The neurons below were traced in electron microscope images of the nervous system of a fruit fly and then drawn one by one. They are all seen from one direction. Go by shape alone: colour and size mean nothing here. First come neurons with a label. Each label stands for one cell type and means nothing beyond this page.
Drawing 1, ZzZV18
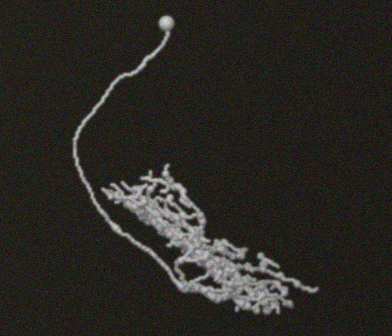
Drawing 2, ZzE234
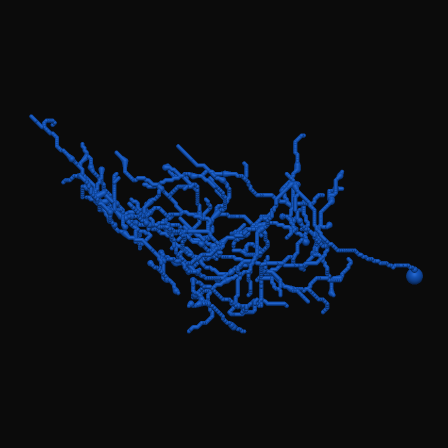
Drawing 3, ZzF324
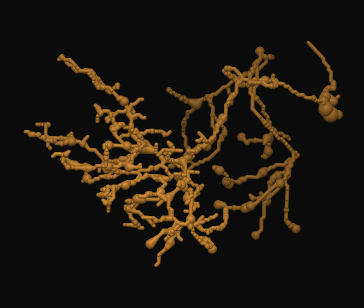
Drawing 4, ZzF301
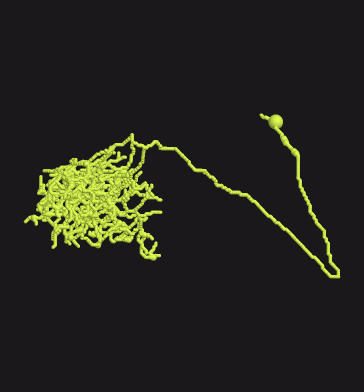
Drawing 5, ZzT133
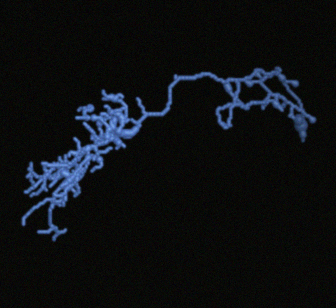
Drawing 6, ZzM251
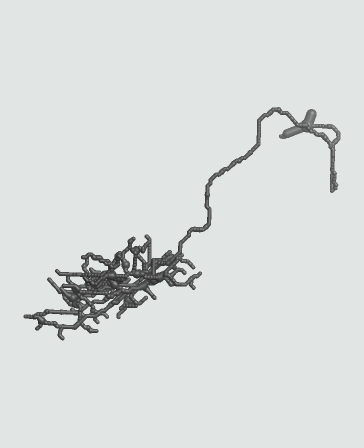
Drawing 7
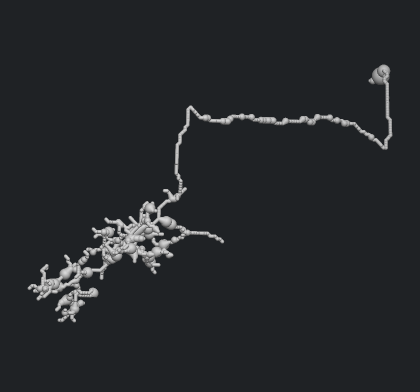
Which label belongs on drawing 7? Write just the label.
ZzM251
